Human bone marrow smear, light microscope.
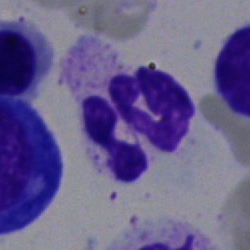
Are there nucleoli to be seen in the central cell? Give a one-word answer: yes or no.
No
